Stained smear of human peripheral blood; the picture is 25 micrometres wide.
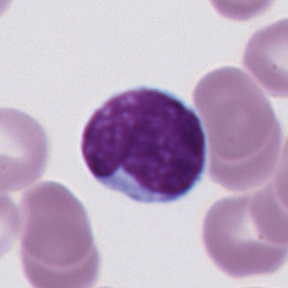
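Typical lymphocyte: the cytoplasm shows mainly as a pale blue crescent at the bottom of the cell, with no visible granules, and the nucleus is indented along that lower edge. No projections on the cell surface.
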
